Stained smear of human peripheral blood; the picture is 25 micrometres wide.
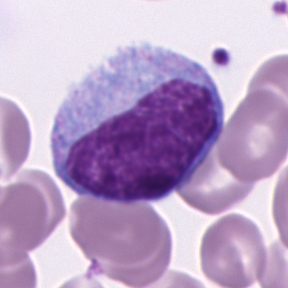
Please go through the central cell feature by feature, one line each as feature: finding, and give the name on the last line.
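Cell size: about 16 by 13 micrometres
Nucleus shape: oval, with no notch and no lobes
Nucleus size: about 15 by 9 micrometres, filling about 60% of the cell's area
Nucleus position: look toward the lower right of the cell
Cytoplasm: a broad, pale greyish blue crescent on the upper left side of the nucleus
Granules: fine and pinkish-purple, scattered through the cytoplasm
Name: monocyte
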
